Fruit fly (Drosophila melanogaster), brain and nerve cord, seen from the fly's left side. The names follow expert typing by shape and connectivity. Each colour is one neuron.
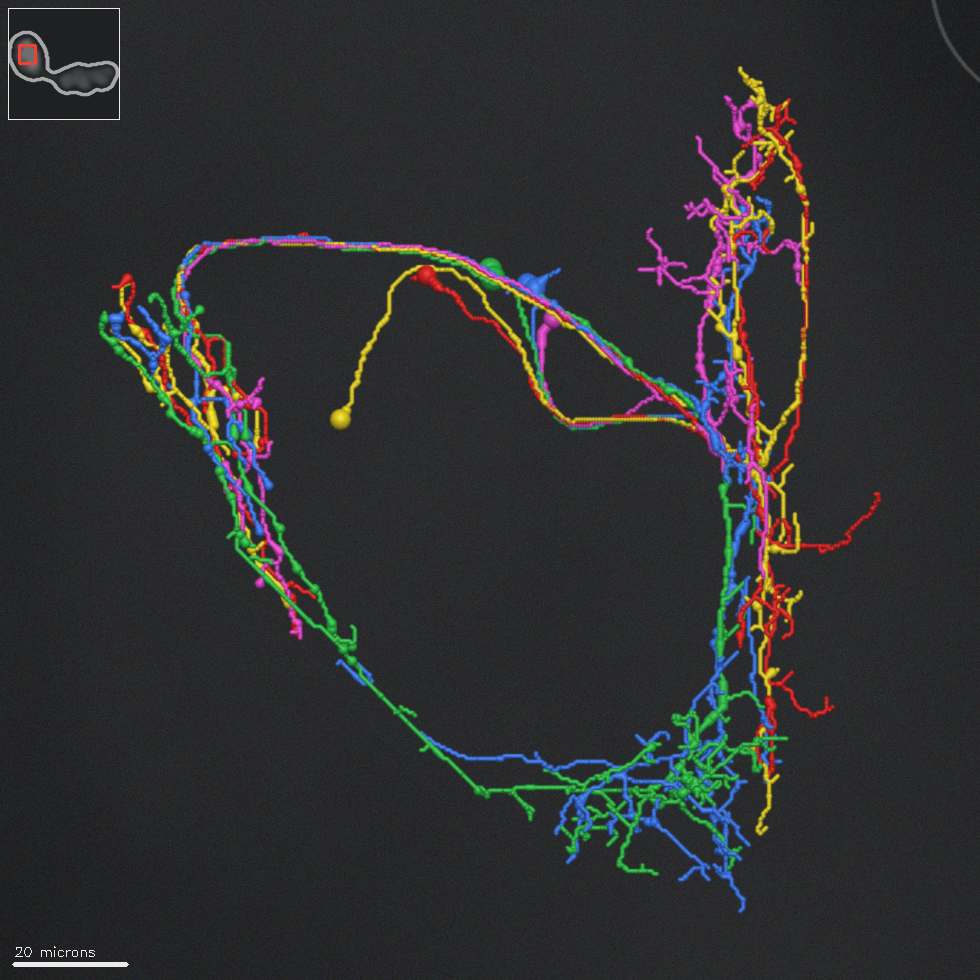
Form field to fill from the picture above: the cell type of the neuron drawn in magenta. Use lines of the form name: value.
cell type: PLP043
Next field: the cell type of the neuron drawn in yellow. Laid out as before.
cell type: CB1504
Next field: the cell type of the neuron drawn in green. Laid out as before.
cell type: WED035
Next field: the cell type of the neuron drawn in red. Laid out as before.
cell type: PLP044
